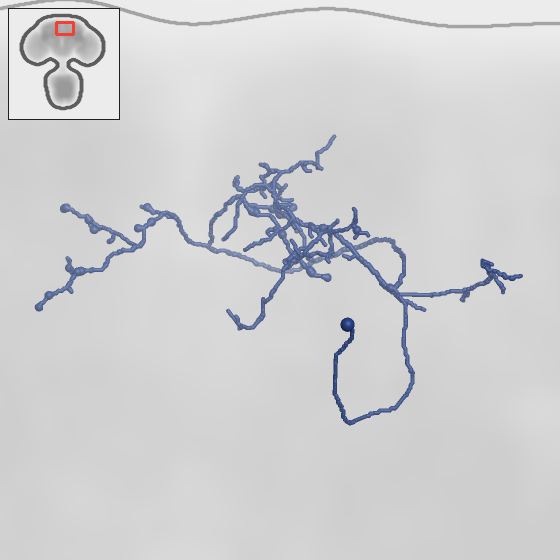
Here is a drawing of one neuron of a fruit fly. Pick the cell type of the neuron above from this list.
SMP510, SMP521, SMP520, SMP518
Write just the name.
SMP520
